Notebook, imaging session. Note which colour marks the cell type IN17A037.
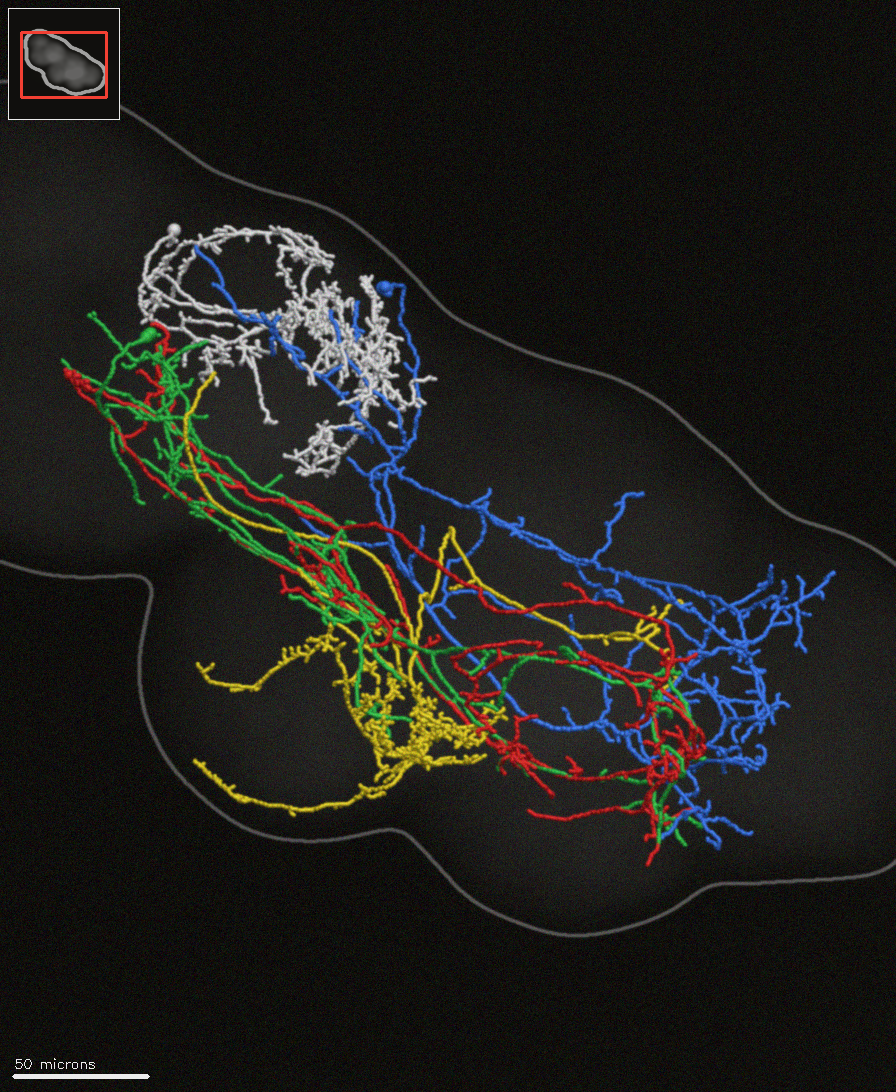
blue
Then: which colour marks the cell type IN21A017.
white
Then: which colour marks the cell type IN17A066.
green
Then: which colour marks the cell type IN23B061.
yellow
